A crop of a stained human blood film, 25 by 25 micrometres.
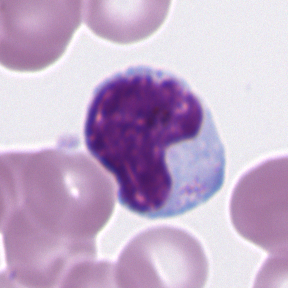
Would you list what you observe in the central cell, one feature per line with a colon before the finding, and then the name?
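Cell size: about 14 by 12 micrometres
Nucleus size: about 11 micrometres across
Nuclear share: about 60% of the cell's area
Nucleus position: toward the upper left of the cell
Nuclear outline: a deep notch on the right side
Chromatin: dark purple throughout the nucleus
Cytoplasm: pale grey-blue
Granules: a few fine pink ones in the cytoplasm near its lower edge
Name: large granular lymphocyte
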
